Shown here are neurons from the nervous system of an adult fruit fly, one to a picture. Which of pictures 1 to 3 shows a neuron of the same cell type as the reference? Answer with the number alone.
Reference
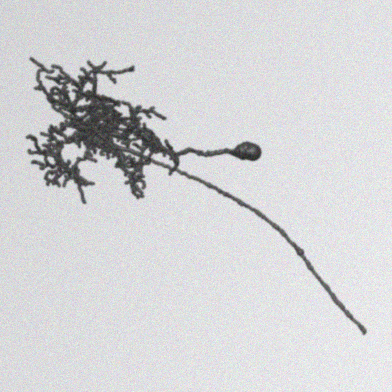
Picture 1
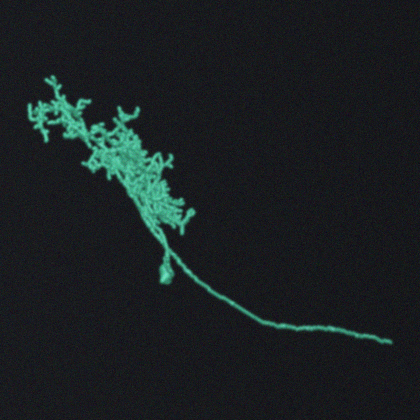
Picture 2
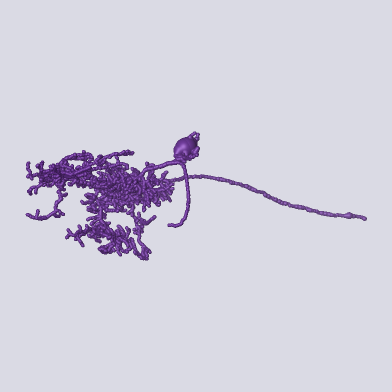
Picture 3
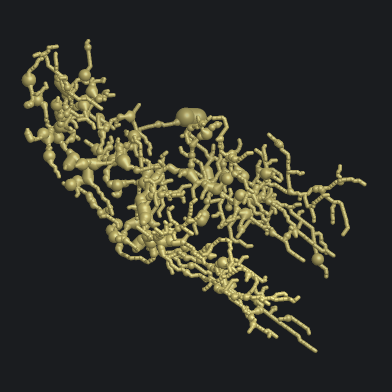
2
